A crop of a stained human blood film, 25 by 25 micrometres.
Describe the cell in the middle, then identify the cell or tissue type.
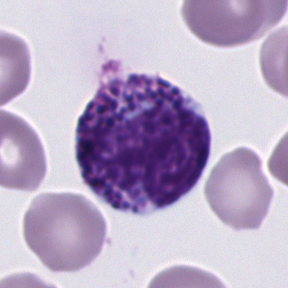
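Coarse granules scattered over the whole cell, nucleus included. Granules dark blue-purple to nearly black. Nuclear outline hidden beneath them, not clearly traceable. Pale lilac cytoplasm only in small patches between granules. Cell: basophil.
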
